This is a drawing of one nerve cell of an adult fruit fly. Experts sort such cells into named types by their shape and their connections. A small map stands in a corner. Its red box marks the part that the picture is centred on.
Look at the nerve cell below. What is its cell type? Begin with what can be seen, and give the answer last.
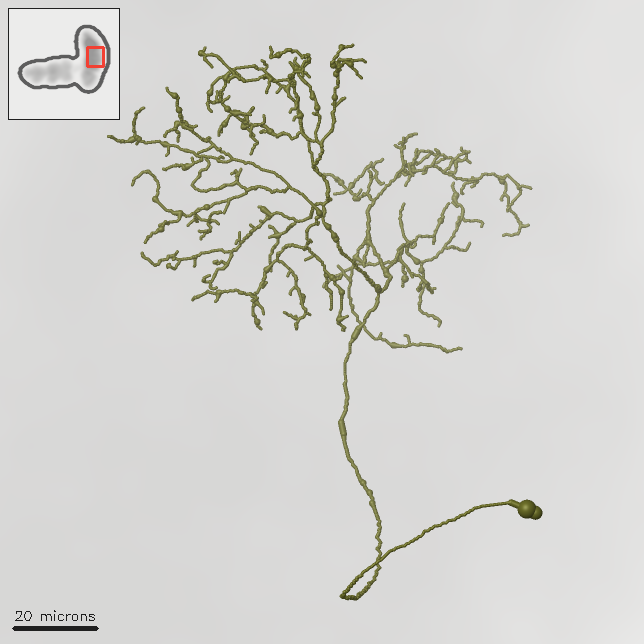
Its cell body lies at the lower right of the picture. From top to bottom in the picture it spans about 140 microns. Its broad class is central-brain intrinsic neuron. It is of cell type FB4D_a.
